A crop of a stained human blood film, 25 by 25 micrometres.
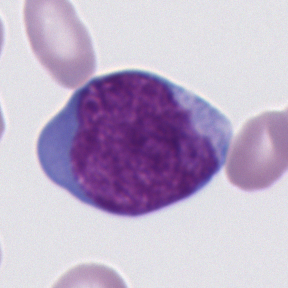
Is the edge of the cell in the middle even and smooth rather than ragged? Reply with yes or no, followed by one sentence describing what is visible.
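Yes. The cell outline is smooth, without surface projections.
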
